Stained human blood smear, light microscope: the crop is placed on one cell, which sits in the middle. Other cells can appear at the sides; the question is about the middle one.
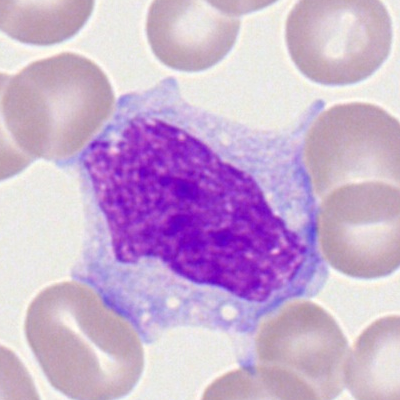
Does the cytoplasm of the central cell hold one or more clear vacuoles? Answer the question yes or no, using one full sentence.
Yes, there are one or more clear vacuoles within the cytoplasm of this cell.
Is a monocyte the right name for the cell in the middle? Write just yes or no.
yes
